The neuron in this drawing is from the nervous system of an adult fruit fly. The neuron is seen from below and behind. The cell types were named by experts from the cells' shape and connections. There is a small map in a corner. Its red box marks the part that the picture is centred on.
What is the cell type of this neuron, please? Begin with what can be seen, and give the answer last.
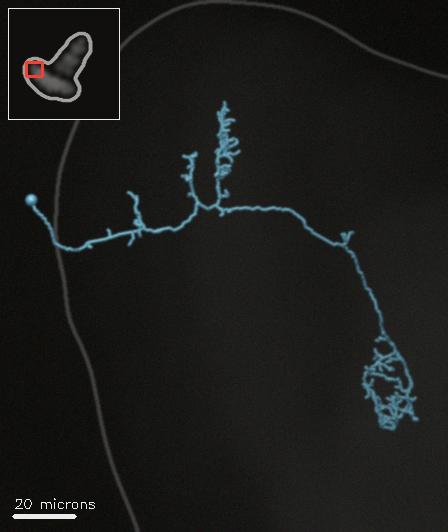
The cell body can be seen on the left of the picture. By the scale bar it is about 130 microns wide in this view. The picture shows dozens of branch ends. This is an optic-lobe intrinsic neuron. It is of cell type TmY21.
